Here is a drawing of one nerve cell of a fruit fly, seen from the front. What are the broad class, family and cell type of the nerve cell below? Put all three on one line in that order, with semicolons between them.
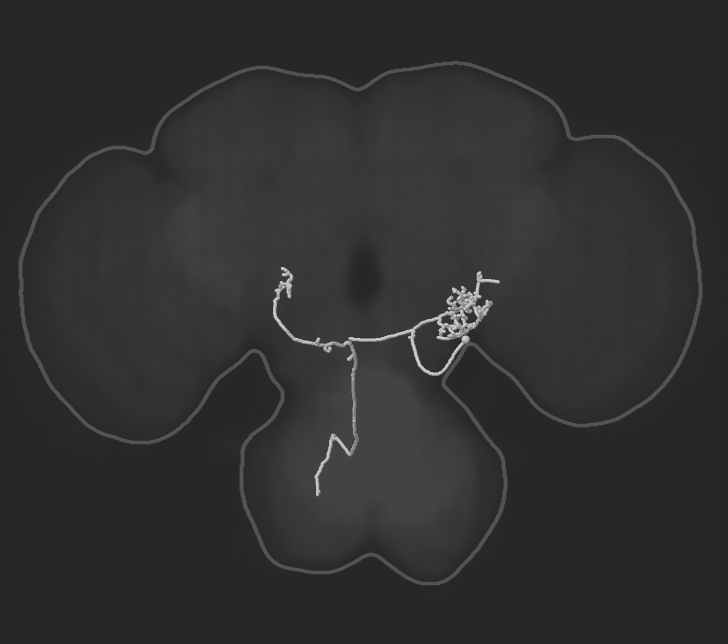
descending neuron; hemilineage LB7; DNg09_a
